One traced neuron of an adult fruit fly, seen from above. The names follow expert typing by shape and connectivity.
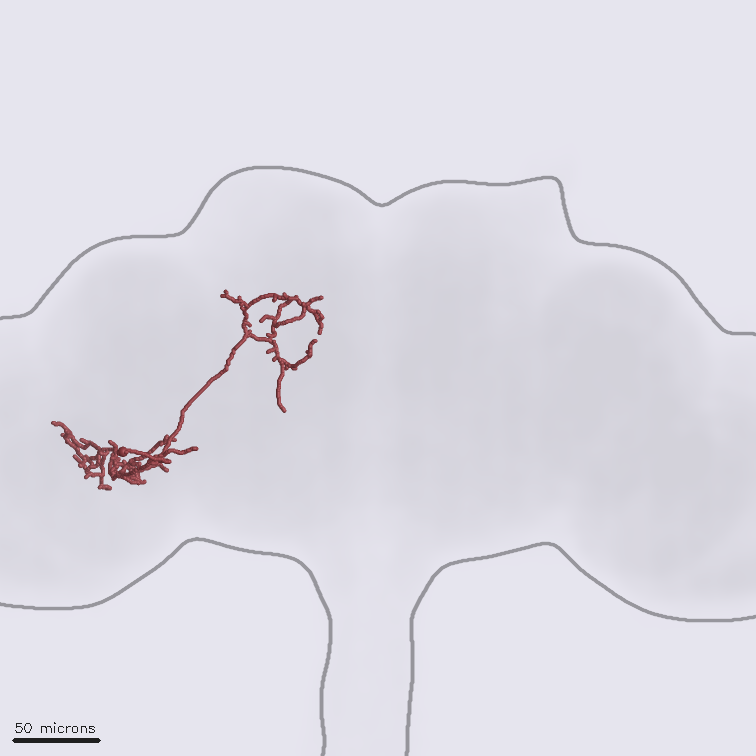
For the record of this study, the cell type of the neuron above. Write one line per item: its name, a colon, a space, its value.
cell type: LoVP81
